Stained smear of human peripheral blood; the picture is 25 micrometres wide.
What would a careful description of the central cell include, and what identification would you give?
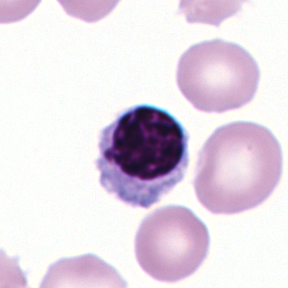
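About 9 micrometres across, the cell has a round nucleus sitting toward its top and filling about 60% of its area. The chromatin is dark purple, gathered in coarse clumps. Pale blue-grey cytoplasm forms a wider crescent below and to the left of the nucleus, and the cell's edge is slightly ragged at the lower left. The cell is a normoblast.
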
